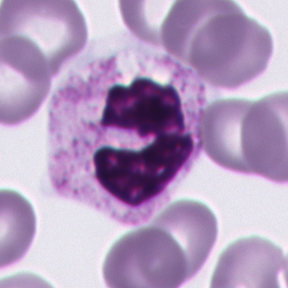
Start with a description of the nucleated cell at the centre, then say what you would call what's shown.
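Here a pale cleft in the nucleus opens toward the left side of the cell. The chromatin looks dark purple and coarsely clumped. Around it, the cytoplasm is pale pinkish-lilac and filled with fine pink-violet granules. So this is a segmented neutrophil.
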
